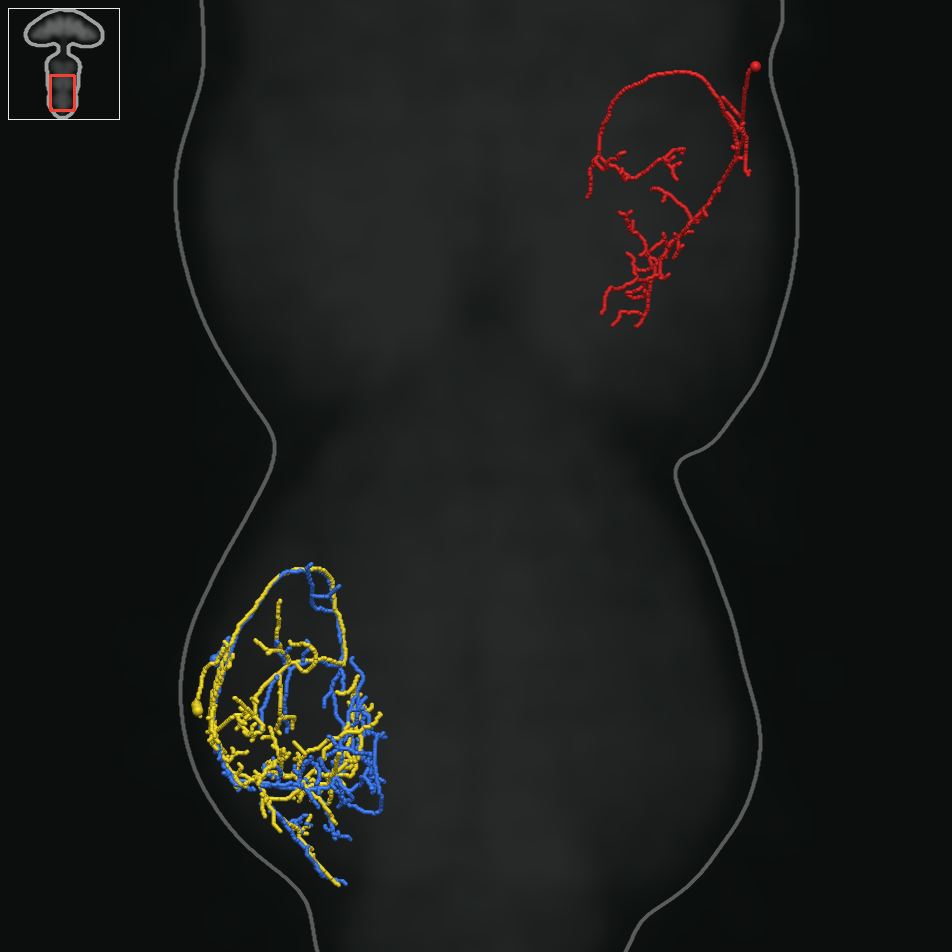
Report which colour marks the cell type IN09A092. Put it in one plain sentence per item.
The colour is red.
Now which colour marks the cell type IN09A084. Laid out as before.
The colour is yellow.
